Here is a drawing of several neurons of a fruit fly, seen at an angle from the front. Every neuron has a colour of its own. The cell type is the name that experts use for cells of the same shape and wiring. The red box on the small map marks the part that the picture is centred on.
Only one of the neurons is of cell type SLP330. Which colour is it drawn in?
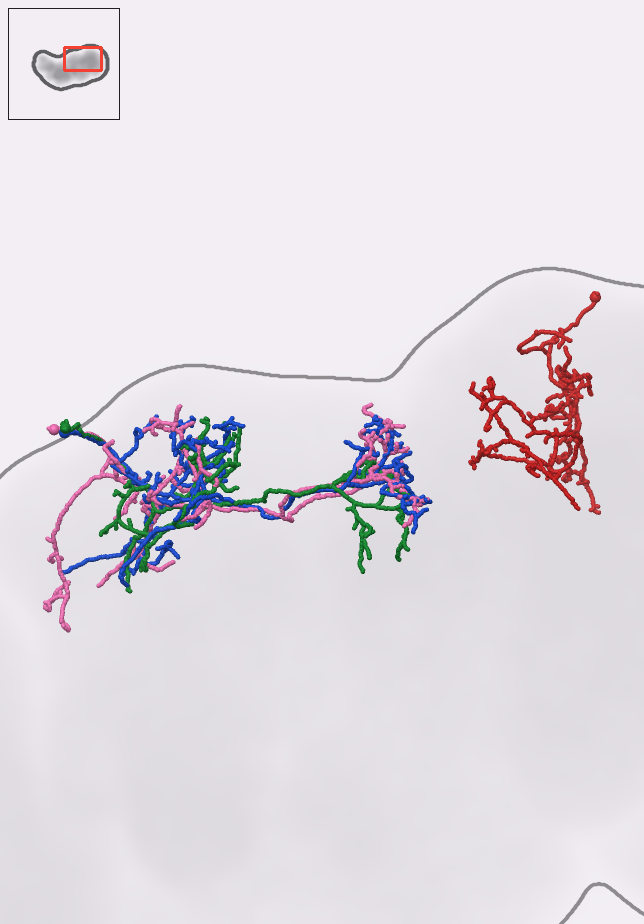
green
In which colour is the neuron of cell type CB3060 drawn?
pink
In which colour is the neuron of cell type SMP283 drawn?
blue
